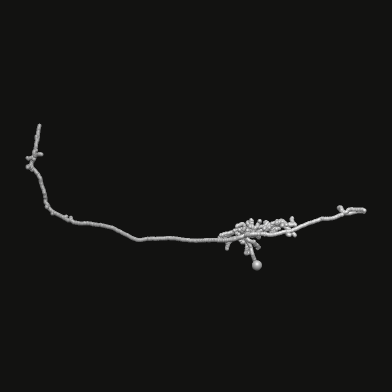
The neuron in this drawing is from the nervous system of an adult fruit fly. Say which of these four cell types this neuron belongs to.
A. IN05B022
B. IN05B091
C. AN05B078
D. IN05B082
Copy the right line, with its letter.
C. AN05B078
